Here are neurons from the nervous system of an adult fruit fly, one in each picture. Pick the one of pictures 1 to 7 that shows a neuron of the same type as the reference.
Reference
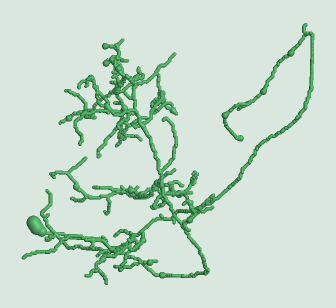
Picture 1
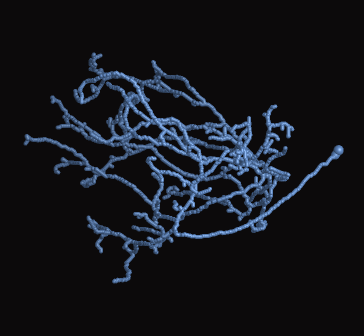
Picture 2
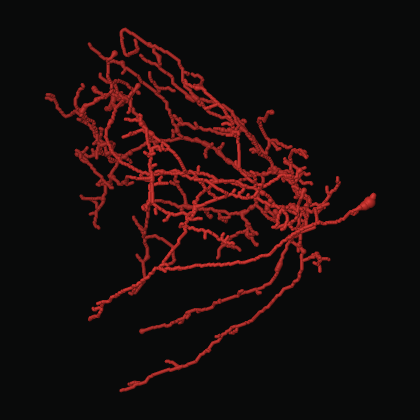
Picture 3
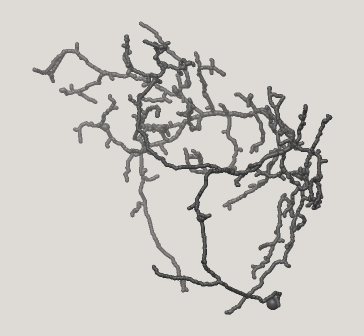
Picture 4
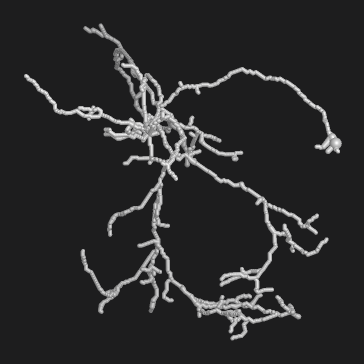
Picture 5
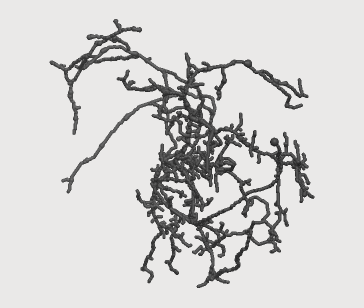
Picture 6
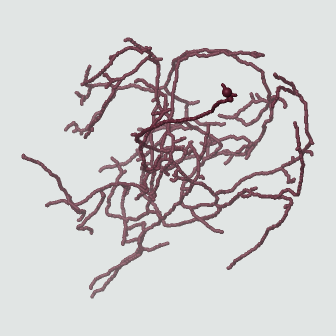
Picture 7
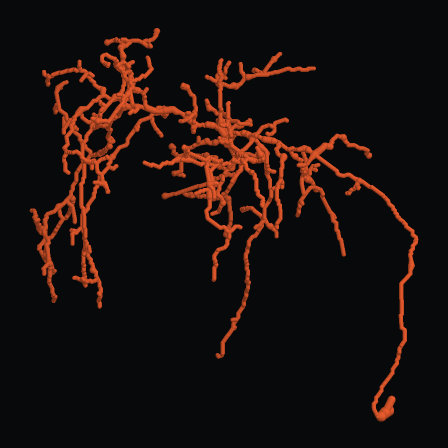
Picture 4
